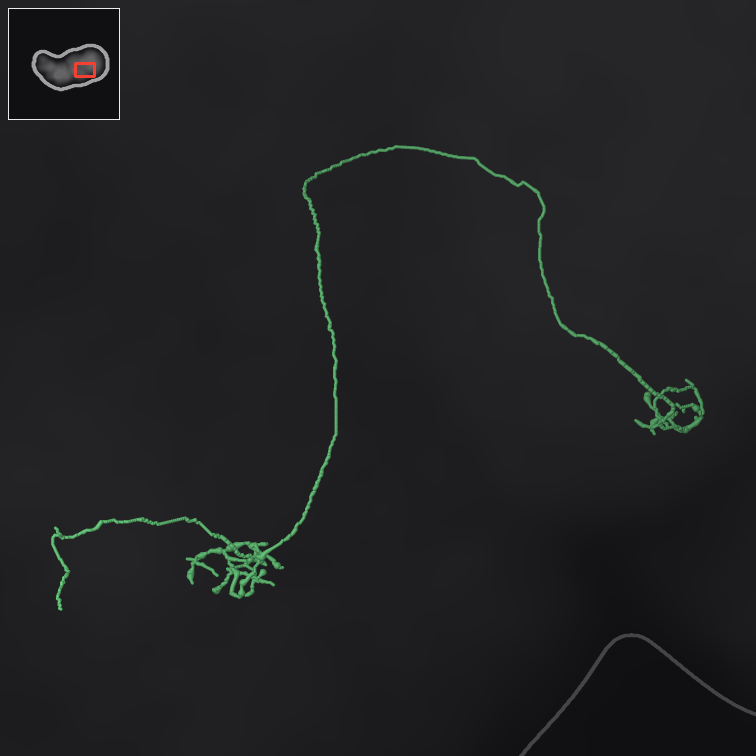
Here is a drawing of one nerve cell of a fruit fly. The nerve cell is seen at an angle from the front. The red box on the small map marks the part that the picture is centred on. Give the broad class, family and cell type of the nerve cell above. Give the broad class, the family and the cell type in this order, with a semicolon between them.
sensory neuron entering the brain; class olfactory; ORN_VA3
